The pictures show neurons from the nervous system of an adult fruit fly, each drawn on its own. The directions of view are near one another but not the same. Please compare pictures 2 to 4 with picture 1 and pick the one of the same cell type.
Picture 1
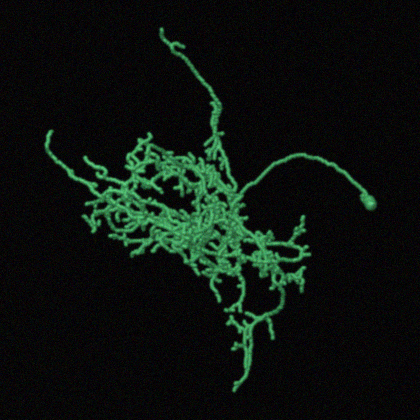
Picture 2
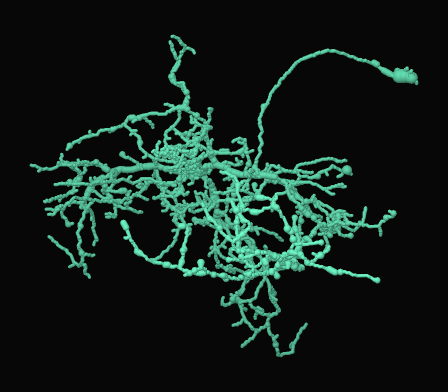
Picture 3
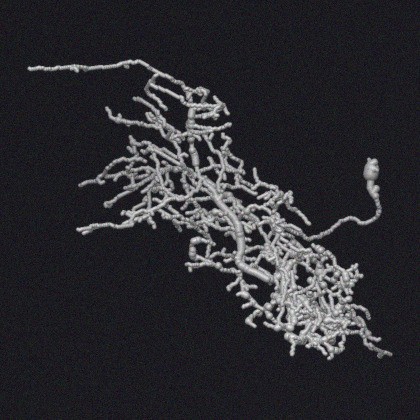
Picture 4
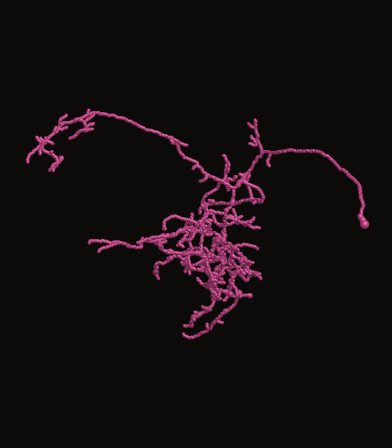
2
